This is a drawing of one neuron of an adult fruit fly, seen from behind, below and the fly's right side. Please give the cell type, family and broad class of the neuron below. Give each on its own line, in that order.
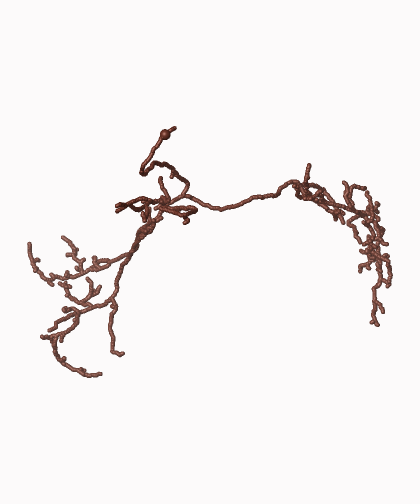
SMP381_b
hemilineage DM6_dorso_lateral
central-brain intrinsic neuron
